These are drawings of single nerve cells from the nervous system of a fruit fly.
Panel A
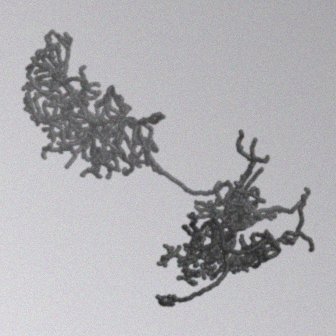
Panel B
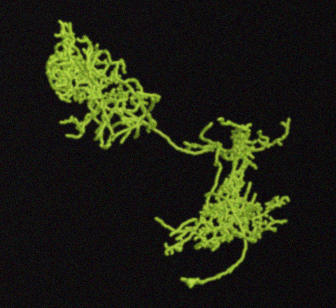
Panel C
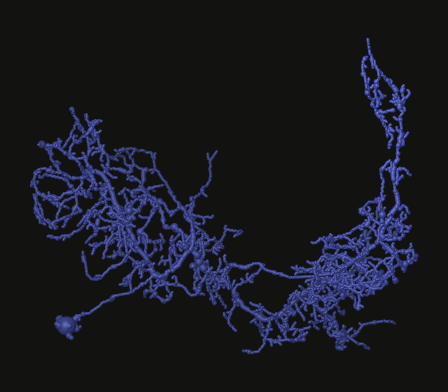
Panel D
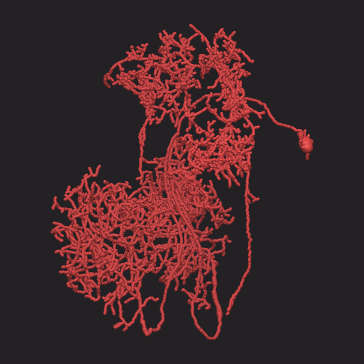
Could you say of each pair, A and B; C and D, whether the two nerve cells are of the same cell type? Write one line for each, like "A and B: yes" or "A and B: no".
A and B: yes
C and D: no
